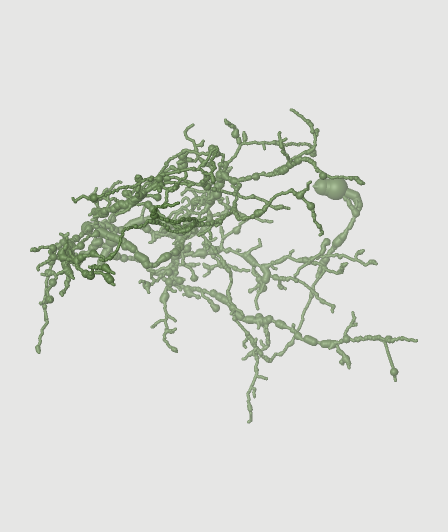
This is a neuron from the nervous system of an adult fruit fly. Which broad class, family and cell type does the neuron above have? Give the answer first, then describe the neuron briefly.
This is a nerve-cord intrinsic neuron. Its family is hemilineage 13A. Its cell type is IN13A010. The picture shows dozens of branch ends. As drawn here it is about as wide as it is tall.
